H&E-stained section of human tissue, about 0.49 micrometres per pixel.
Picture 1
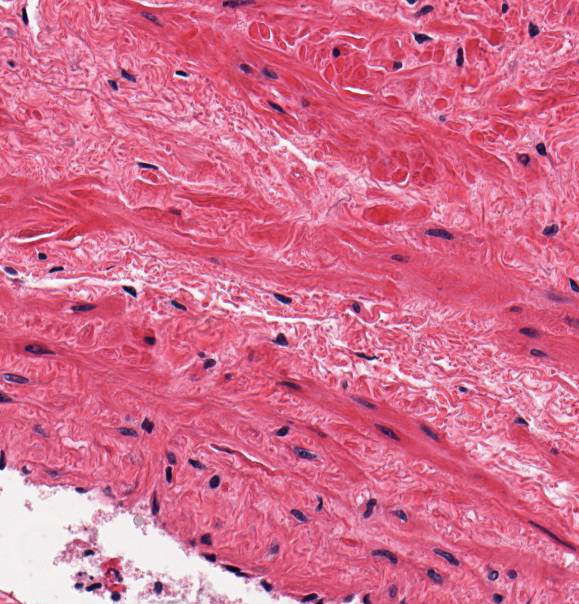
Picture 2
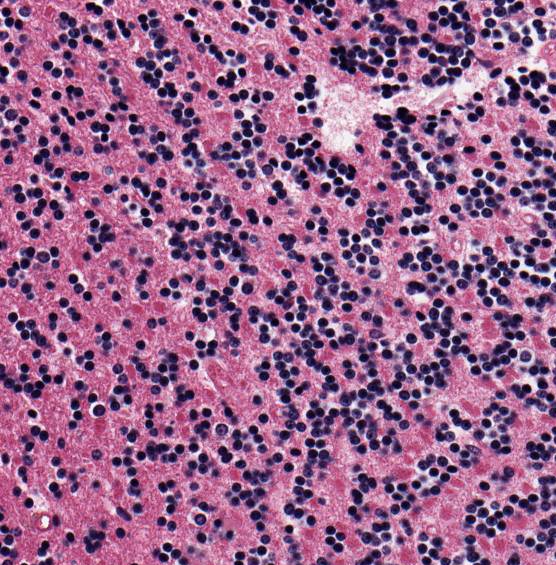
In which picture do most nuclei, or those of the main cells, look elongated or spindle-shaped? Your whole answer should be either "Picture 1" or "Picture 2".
Picture 1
